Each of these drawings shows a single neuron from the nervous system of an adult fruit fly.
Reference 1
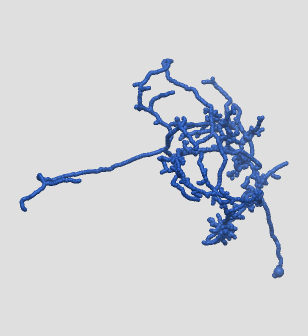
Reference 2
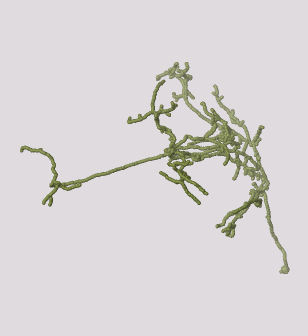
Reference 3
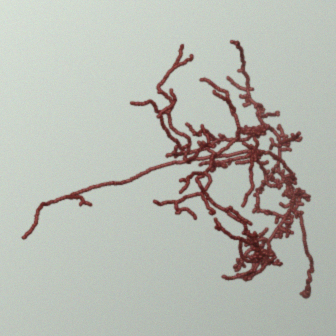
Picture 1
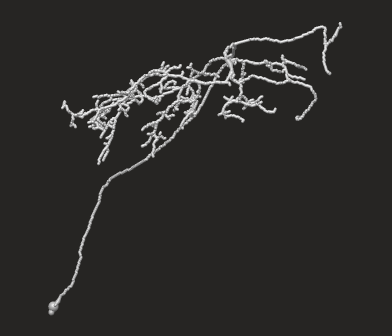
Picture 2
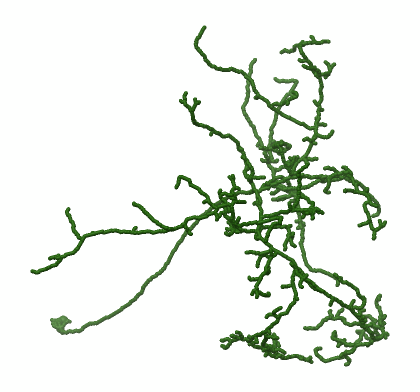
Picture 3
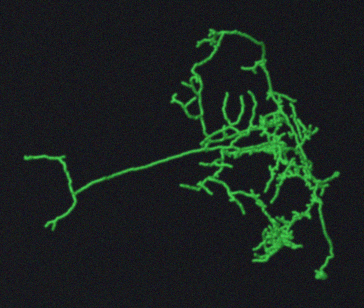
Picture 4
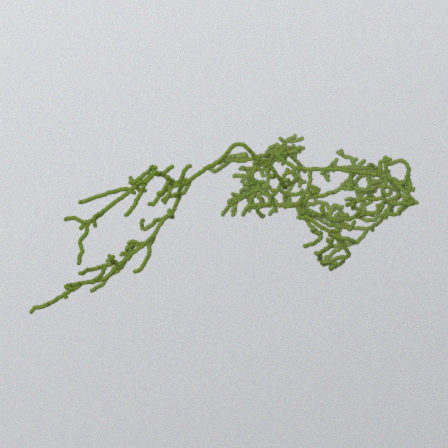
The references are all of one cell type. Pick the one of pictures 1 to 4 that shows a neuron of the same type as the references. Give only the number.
3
